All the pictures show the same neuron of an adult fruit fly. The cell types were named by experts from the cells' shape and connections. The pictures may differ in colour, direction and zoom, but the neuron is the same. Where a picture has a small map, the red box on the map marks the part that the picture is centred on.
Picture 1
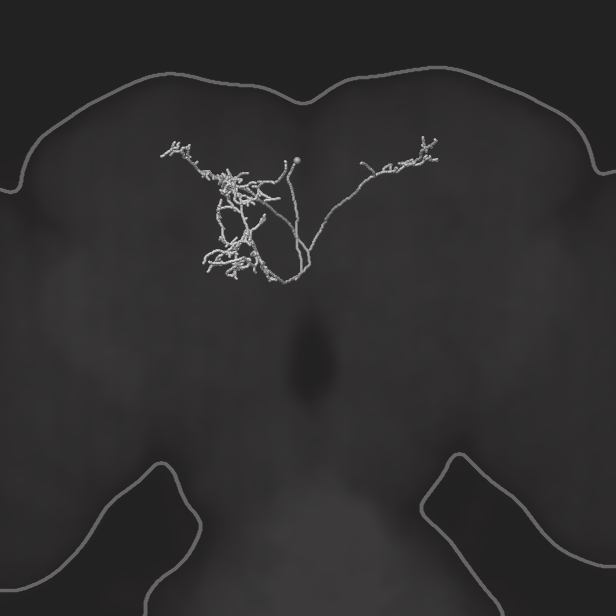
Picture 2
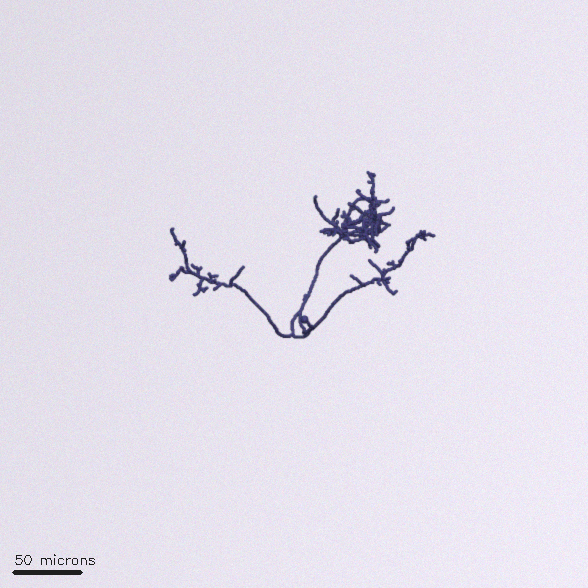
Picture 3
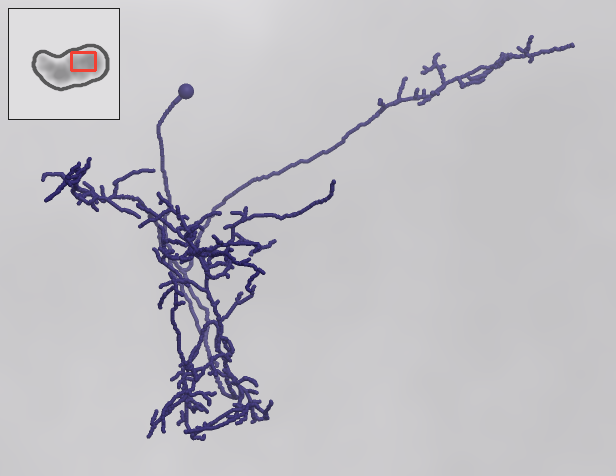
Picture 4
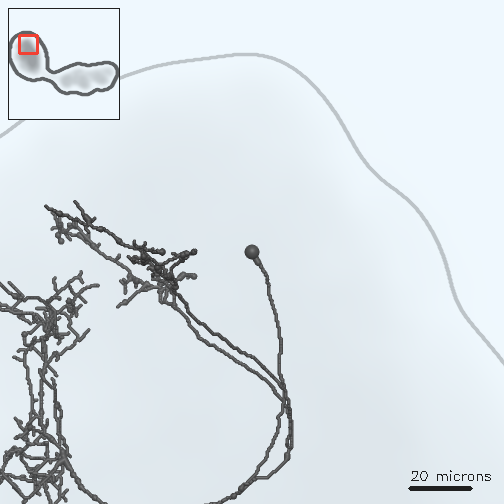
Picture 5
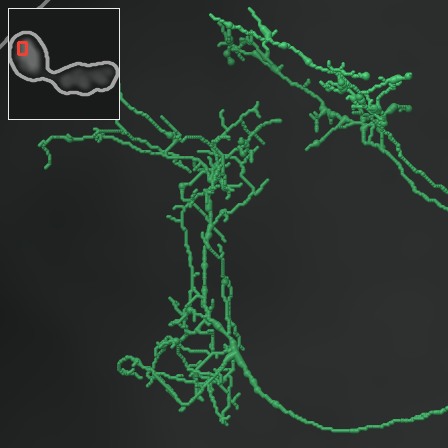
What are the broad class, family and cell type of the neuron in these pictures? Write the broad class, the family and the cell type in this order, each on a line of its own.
central-brain intrinsic neuron
hemilineage DM1_antero_dorsal
CRE095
